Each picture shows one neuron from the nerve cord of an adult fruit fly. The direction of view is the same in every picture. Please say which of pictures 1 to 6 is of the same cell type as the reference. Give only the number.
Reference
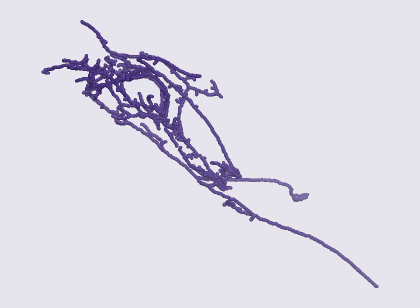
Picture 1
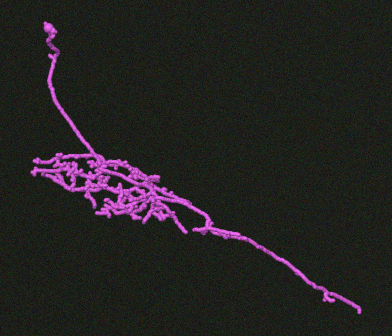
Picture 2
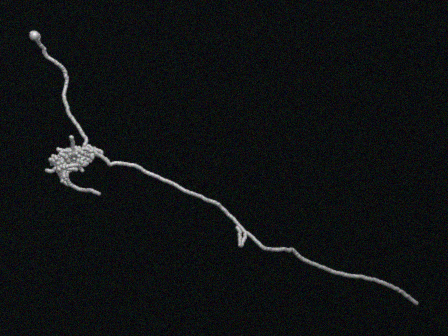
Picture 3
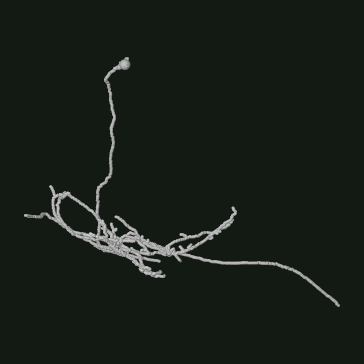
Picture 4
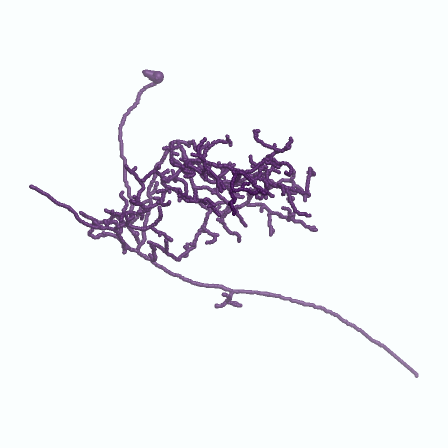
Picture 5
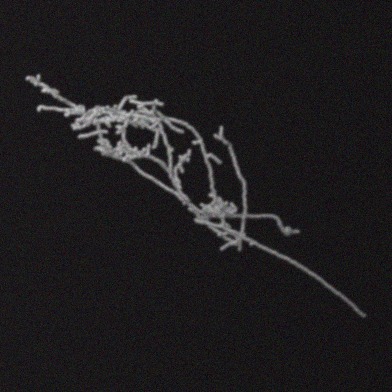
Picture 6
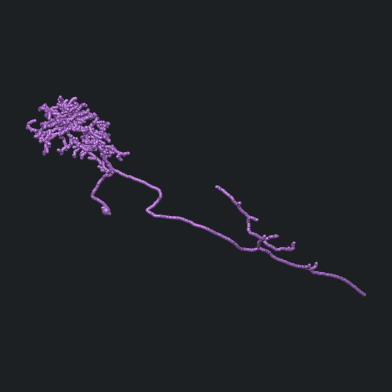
5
